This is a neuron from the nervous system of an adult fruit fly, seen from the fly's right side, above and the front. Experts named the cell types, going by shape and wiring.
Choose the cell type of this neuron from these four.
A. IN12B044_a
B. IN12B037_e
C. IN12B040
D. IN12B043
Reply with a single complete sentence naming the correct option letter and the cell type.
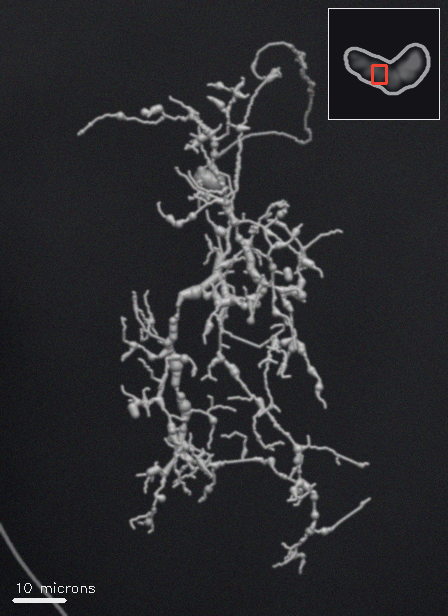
The neuron is typed as IN12B037_e, which is listed in option B.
